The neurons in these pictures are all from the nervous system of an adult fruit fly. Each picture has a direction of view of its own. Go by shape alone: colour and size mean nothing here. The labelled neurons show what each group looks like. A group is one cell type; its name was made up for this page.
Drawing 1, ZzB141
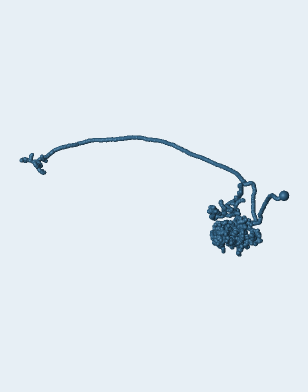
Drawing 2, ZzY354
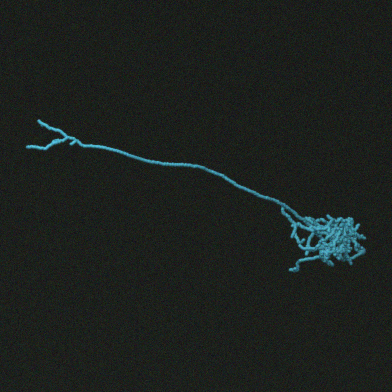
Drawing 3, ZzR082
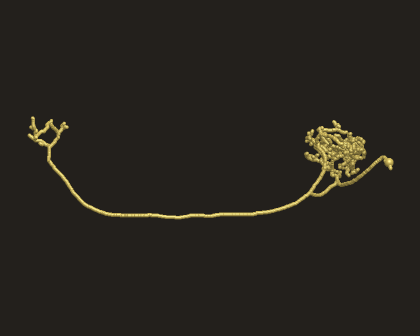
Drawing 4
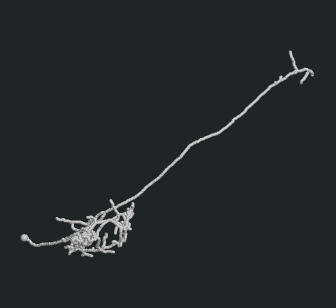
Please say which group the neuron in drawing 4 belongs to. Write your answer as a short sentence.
It belongs to ZzY354.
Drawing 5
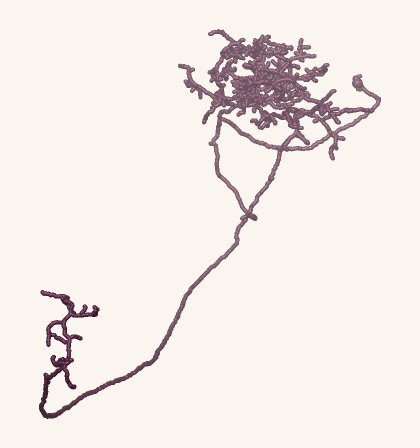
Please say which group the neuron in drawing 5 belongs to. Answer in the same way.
It belongs to ZzB141.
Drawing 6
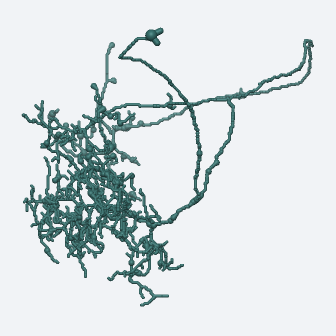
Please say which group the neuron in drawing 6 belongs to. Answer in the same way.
It belongs to ZzB141.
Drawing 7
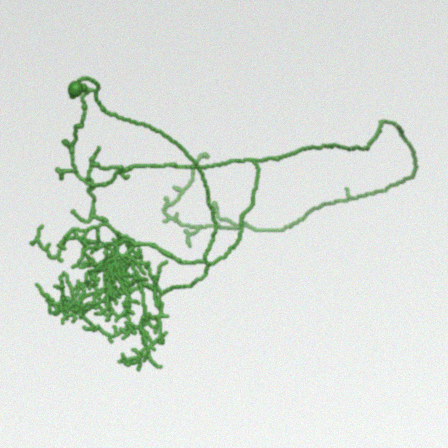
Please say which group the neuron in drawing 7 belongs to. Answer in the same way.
It belongs to ZzR082.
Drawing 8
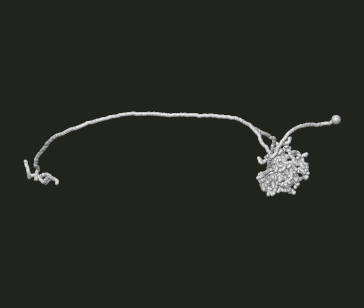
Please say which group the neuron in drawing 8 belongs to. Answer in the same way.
It belongs to ZzB141.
